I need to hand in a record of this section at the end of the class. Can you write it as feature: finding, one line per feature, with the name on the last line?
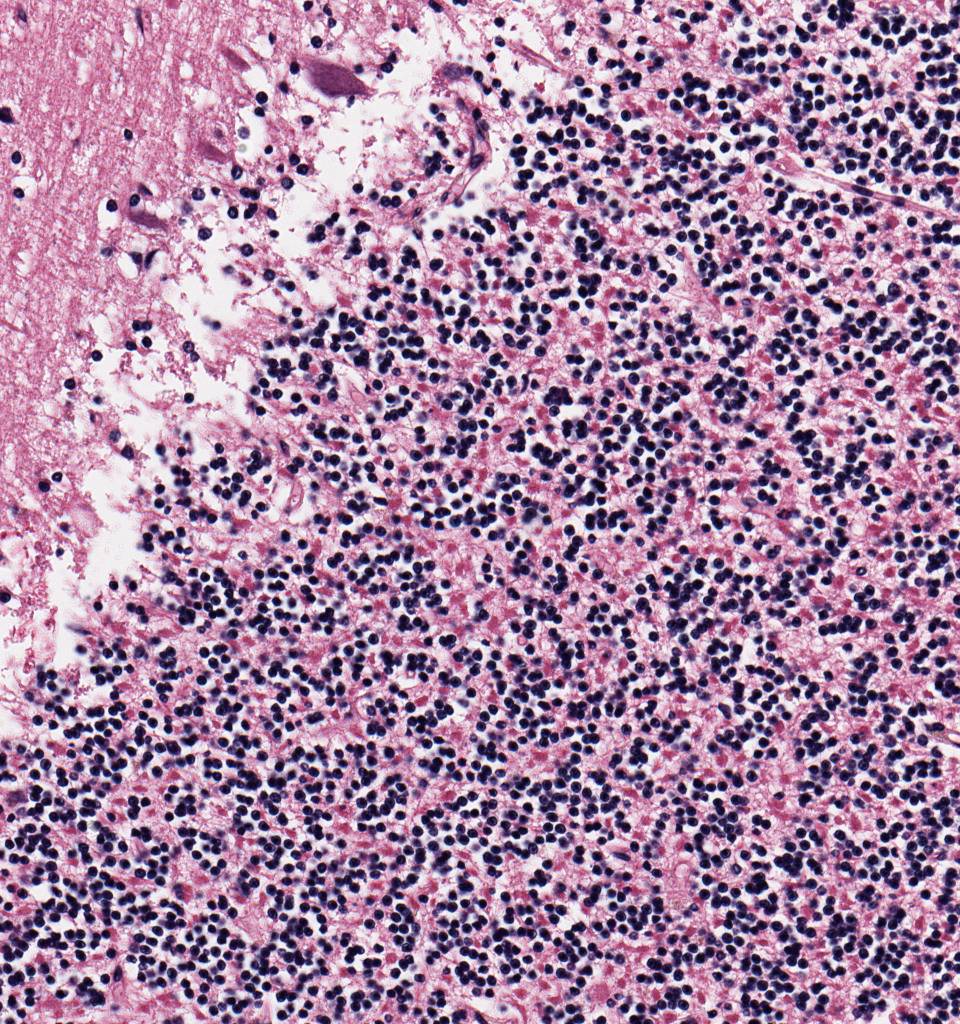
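Pattern: a dense sheet of small dark nuclei fills most of the field
Small cells: crowded, with round, uniformly dark nuclei and very scant visible cytoplasm
Islands: irregular, pink, nucleus-free, scattered among the small dark cells throughout the cellular zone
Upper left corner: pale pink, finely fibrillary zone with only sparse scattered small nuclei
Name: this is cerebellum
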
